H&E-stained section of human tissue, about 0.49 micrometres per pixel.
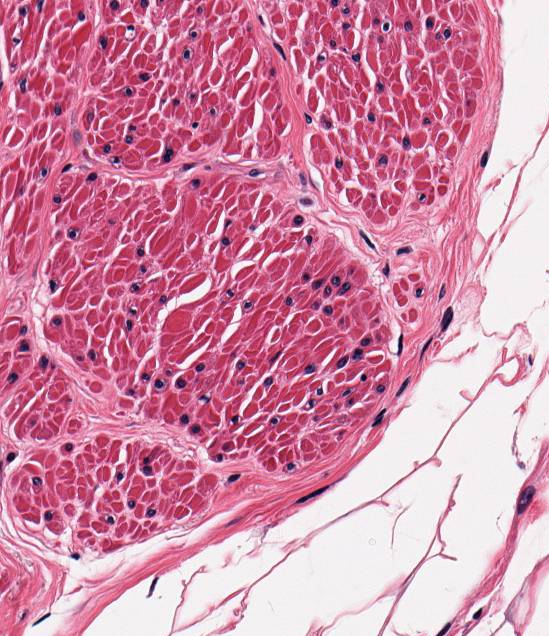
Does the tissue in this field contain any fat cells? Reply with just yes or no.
Yes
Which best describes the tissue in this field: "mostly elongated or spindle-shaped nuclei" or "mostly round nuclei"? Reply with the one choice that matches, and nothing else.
Mostly round nuclei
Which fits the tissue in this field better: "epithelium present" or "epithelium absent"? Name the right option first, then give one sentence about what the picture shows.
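Epithelium absent. No epithelium is present anywhere in the field.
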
